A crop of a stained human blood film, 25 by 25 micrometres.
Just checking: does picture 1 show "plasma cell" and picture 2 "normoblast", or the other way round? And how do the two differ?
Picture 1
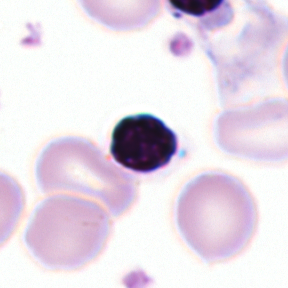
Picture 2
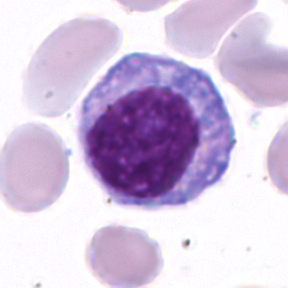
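Picture 1 is the normoblast; picture 2 is the plasma cell. In the cytoplasm, the normoblast has at most a very thin rim around the nucleus, with no granules visible there, while in the plasma cell the cytoplasm is blue, deepest in colour at the cell rim, and the nucleus fills about 50% of the cell's area.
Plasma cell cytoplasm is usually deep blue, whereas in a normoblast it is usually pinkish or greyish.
Sizes differ too: the normoblast nucleus is about 5 micrometres across, whereas the plasma cell is about 14 micrometres across with a nucleus of about 9 micrometres lying toward the lower left of the cell. The normoblast nucleus is round with a slightly uneven outline and very dense, almost uniformly dark purple chromatin. The plasma cell nucleus is round to slightly oval without any indentation, and no distinct nucleolus is visible in it; the cell outline itself is slightly angular rather than perfectly round.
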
